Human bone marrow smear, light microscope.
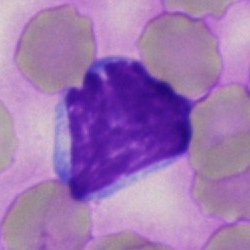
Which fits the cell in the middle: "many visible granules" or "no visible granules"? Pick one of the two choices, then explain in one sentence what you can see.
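No visible granules. No granules are visible in the cytoplasm.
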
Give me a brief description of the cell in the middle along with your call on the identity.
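Nearly the whole cell is occupied by the nucleus, whose outline is angular and carries a small notch at its upper edge. Cytoplasm is scant, forming only a thin rim around the nucleus, and this rim is widest on the left side of the cell. The cell is a lymphocyte.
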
